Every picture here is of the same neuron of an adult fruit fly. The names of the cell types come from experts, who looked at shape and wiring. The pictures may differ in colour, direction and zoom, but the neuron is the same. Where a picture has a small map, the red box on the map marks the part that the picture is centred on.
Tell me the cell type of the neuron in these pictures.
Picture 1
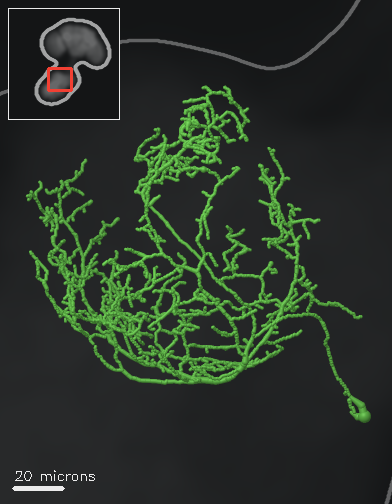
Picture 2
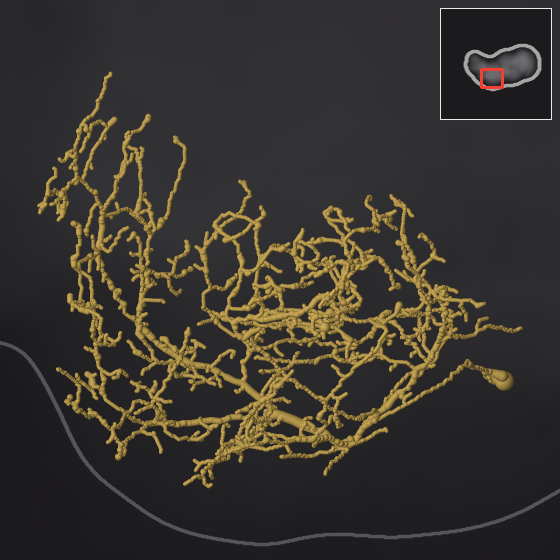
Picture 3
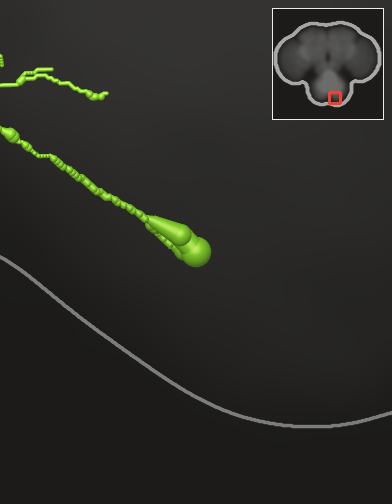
IN13B011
